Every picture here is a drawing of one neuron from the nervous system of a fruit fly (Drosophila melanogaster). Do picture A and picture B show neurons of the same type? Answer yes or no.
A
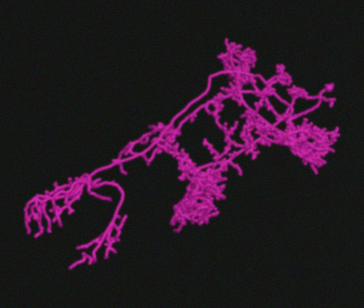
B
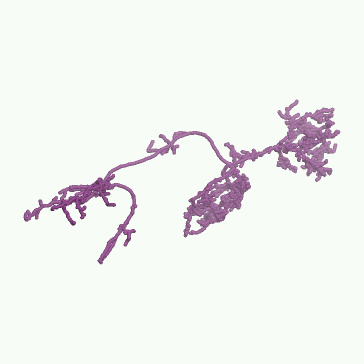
yes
